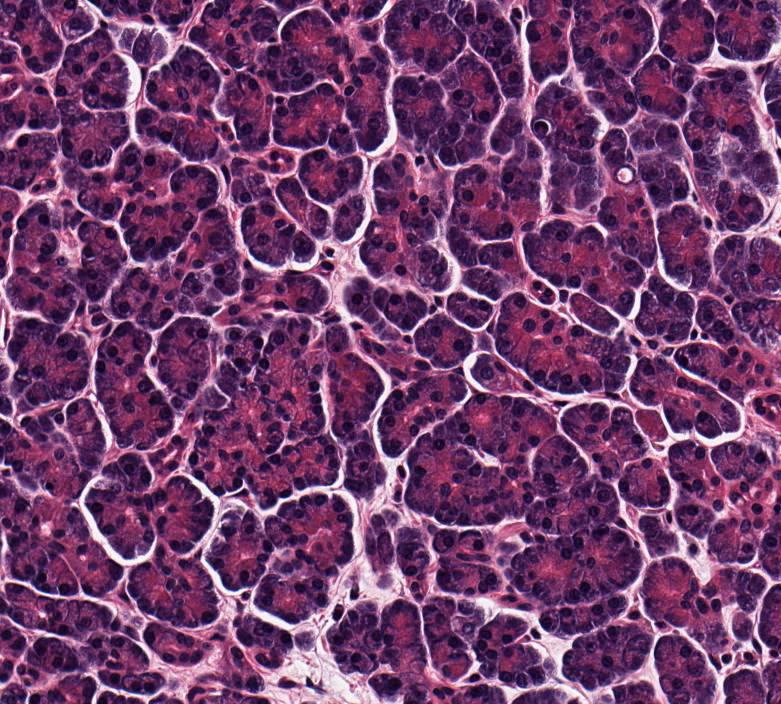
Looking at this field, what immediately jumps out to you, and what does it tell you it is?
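I'd call this exocrine pancreas. Closely packed rounded acini fill the field; their central lumens are tiny, mostly hard to see. Each acinus seems pink centrally, purple at its outer edge, with round dark basal nuclei.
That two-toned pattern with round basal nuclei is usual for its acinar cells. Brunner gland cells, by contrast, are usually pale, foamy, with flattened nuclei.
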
